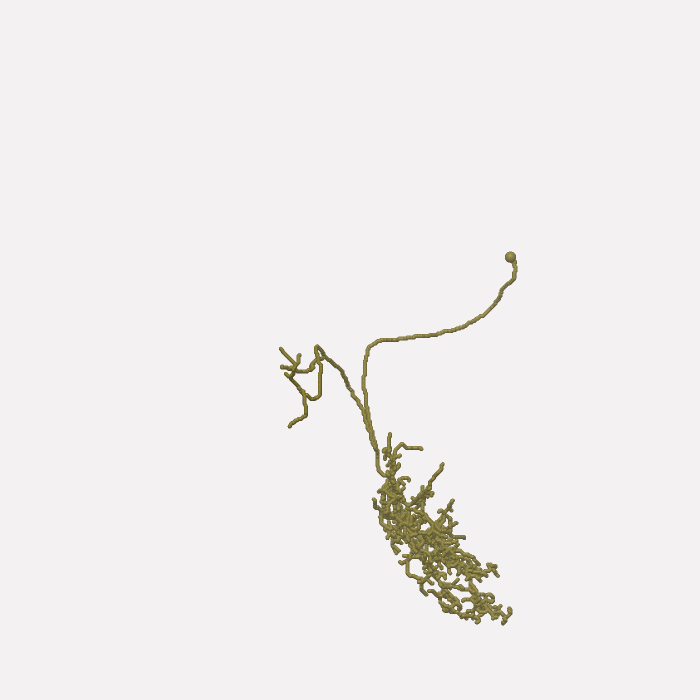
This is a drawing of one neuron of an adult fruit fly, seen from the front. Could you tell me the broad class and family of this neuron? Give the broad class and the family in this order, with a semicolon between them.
nerve-cord intrinsic neuron; hemilineage 23B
